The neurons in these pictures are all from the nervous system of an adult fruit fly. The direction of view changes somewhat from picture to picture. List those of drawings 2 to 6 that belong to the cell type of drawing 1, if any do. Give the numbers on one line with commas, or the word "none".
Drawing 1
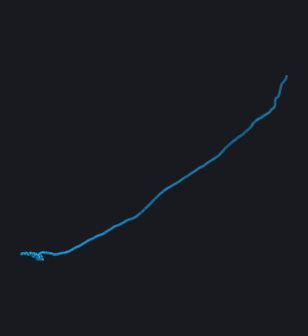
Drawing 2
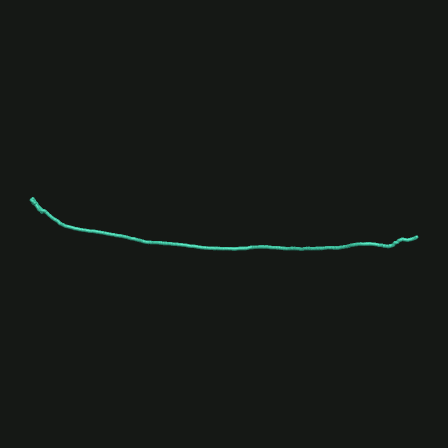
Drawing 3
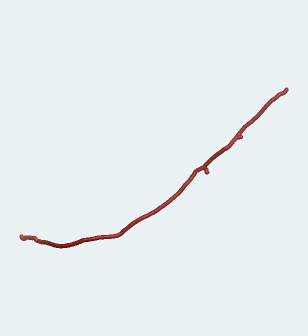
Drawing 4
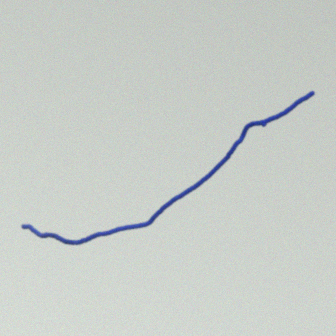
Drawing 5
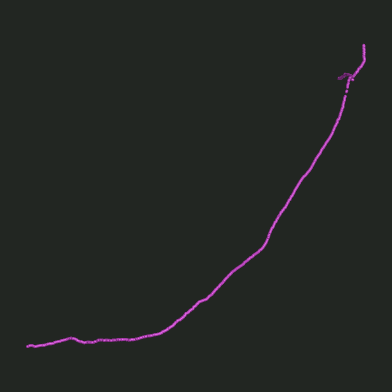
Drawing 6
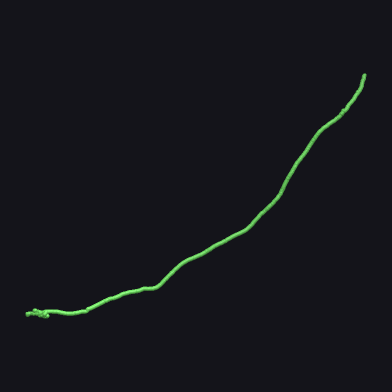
2, 6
